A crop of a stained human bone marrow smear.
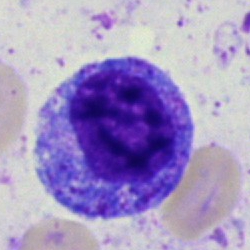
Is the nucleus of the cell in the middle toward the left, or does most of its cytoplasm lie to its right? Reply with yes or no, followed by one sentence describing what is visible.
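No. The nucleus sits off-centre toward the upper right of the cell.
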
